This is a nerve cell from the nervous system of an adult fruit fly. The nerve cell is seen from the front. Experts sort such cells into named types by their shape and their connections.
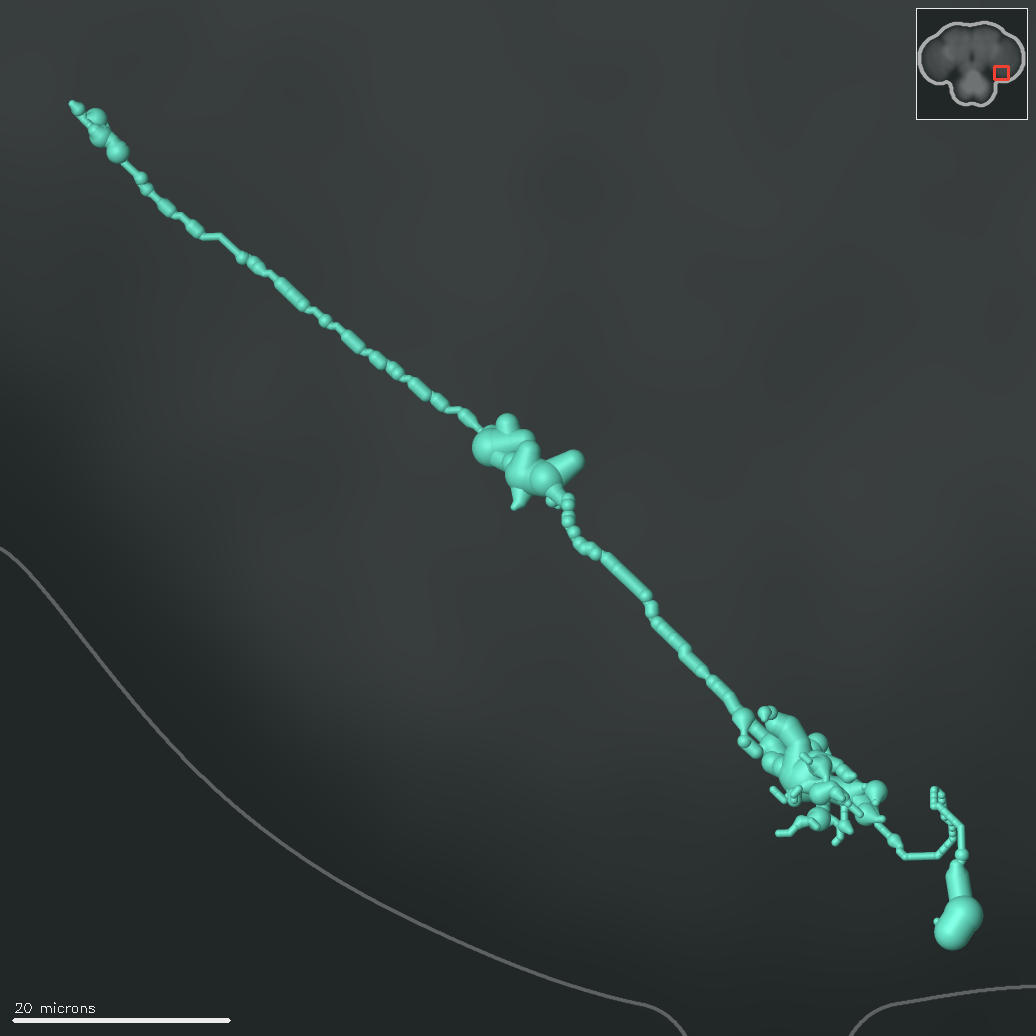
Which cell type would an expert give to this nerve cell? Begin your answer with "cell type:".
cell type: Tm1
